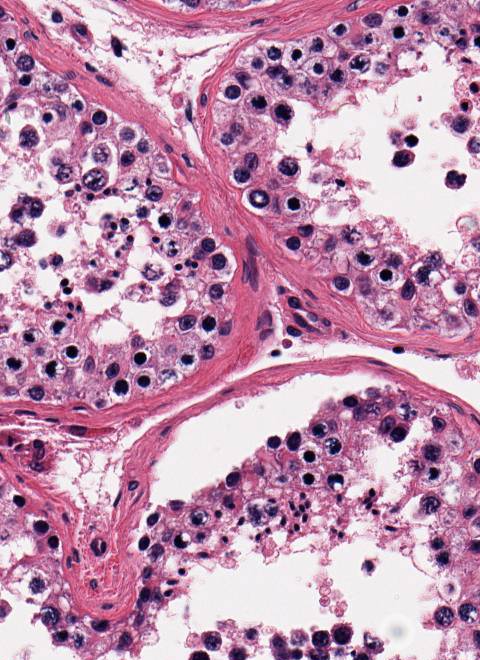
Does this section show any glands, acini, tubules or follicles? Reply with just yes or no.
Yes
